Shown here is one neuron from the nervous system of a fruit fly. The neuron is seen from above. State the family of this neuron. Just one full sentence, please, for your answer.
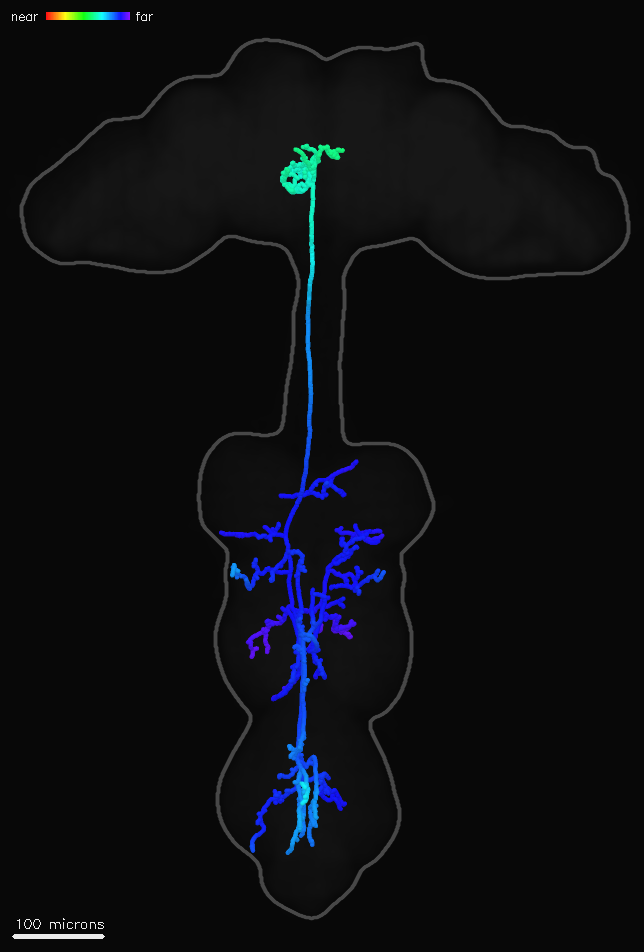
The neuron is part of the family known as hemilineage 05B.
